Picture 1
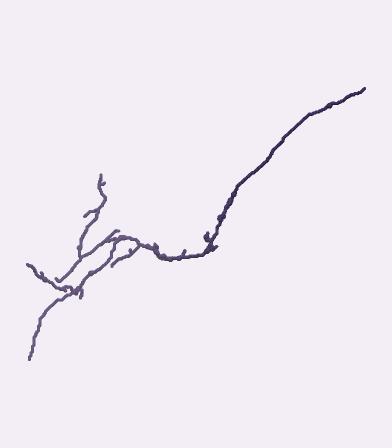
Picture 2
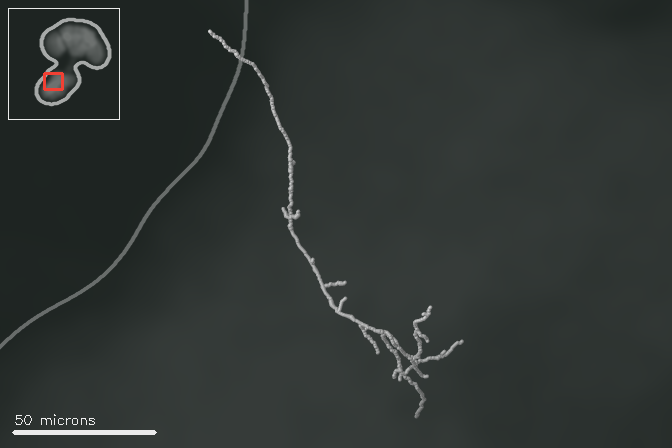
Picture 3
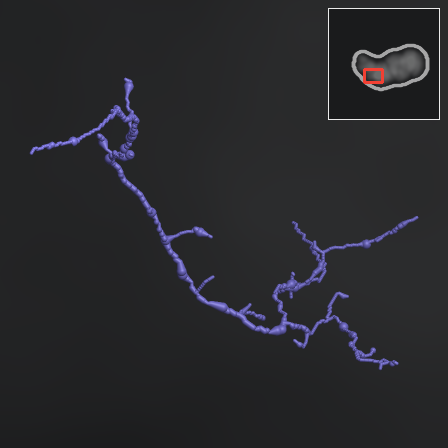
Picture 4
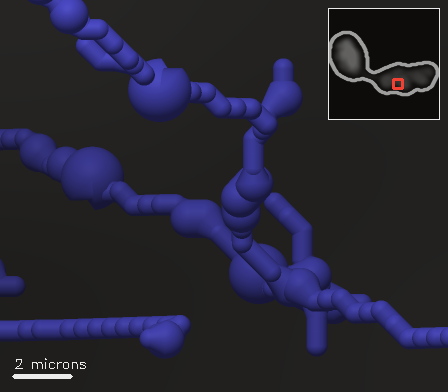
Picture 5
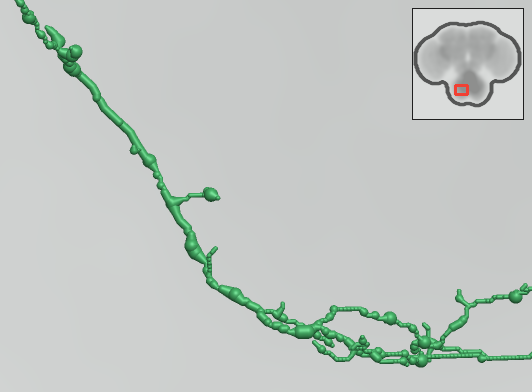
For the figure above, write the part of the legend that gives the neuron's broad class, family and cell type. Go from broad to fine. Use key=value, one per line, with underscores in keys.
broad_class=sensory neuron entering the nerve cord
family=class mechanosensory tactile
cell_type=SNta06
